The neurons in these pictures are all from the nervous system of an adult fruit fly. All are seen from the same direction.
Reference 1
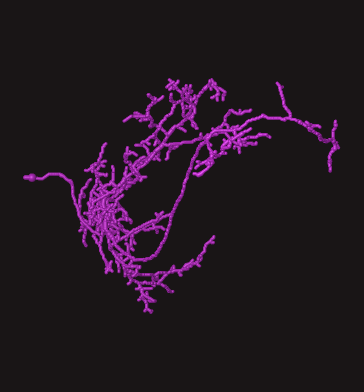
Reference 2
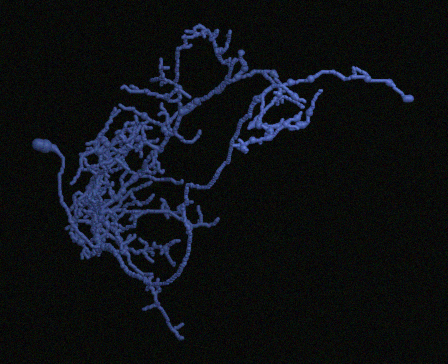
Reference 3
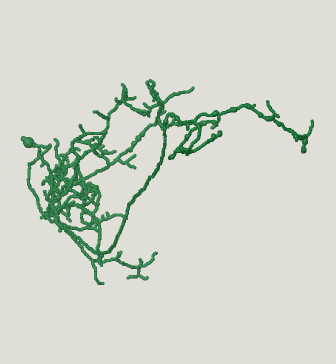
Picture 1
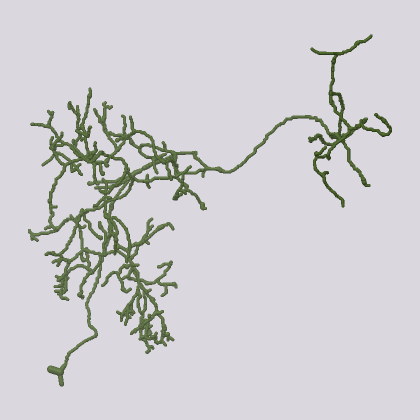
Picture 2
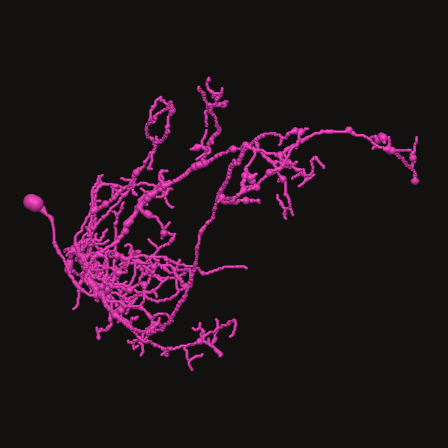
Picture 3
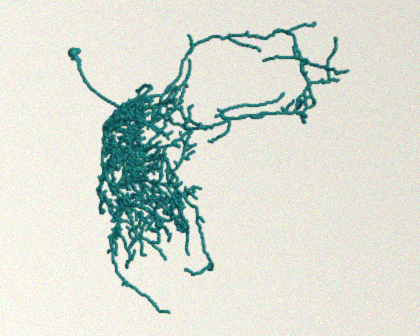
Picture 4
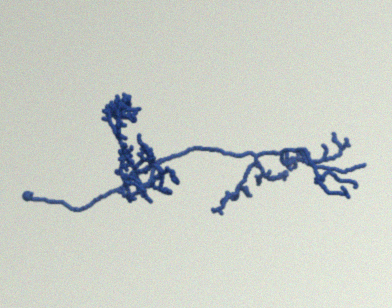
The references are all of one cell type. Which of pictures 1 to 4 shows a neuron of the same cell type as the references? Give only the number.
2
